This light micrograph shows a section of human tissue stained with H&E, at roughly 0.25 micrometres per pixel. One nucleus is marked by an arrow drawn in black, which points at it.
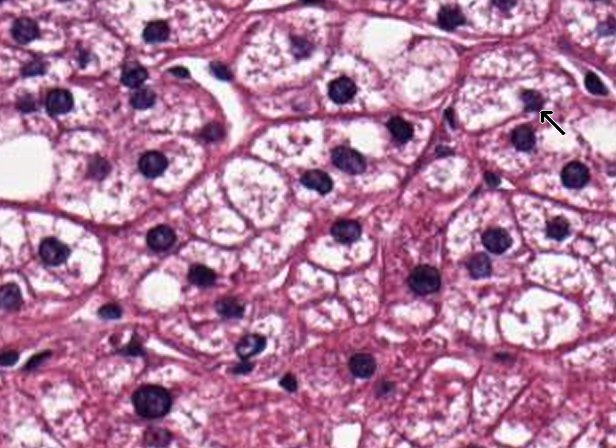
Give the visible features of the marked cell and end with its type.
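Its nucleus is round to slightly oval and a little smaller and less intensely dark than the round nuclei of the neighbouring cells. Its cytoplasm is plentiful and pale, with a foamy, bubbly look: many clear spaces separated by fine pink strands. The cell is bounded by a thin pink outline and packed among similar pale, foamy cells in a cord-like group. A narrow slit-like vessel with a flattened, elongated dark nucleus in its wall runs close by on its right side. This is an adrenal cortical cell.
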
